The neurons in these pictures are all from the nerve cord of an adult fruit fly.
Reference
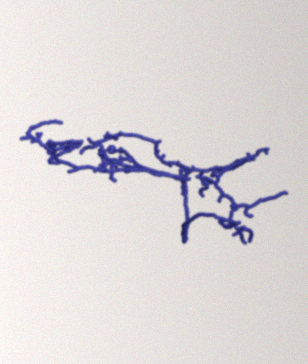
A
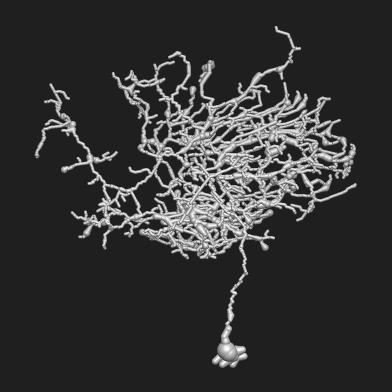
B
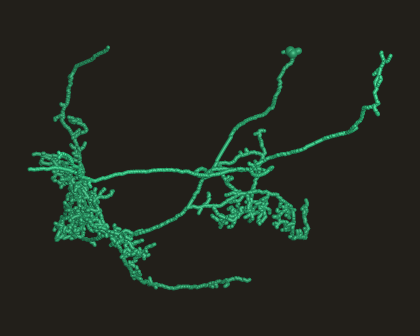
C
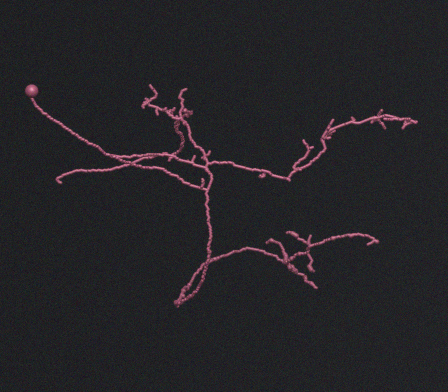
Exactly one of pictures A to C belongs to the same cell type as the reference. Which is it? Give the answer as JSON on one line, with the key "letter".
{"letter": "C"}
